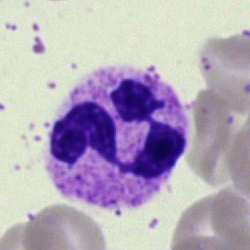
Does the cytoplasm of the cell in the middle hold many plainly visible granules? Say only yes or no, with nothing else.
Yes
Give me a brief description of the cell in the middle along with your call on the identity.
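Round and smooth in outline, the cell has dense, dark purple, clumped chromatin. No vacuoles are seen in its cytoplasm. Answer: segmented neutrophil.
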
